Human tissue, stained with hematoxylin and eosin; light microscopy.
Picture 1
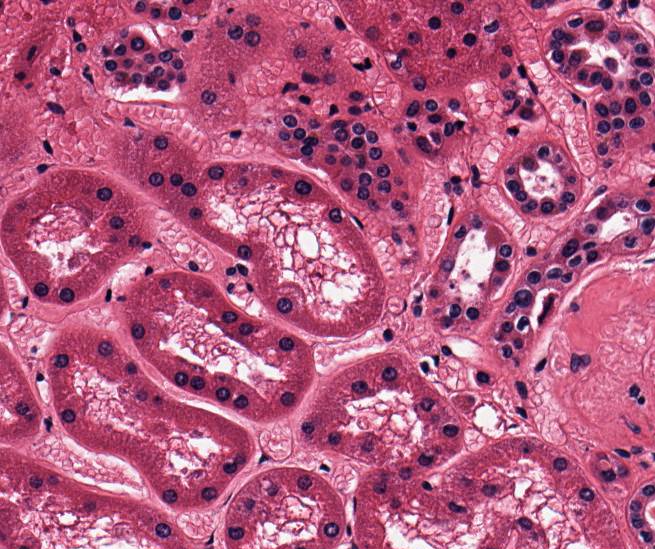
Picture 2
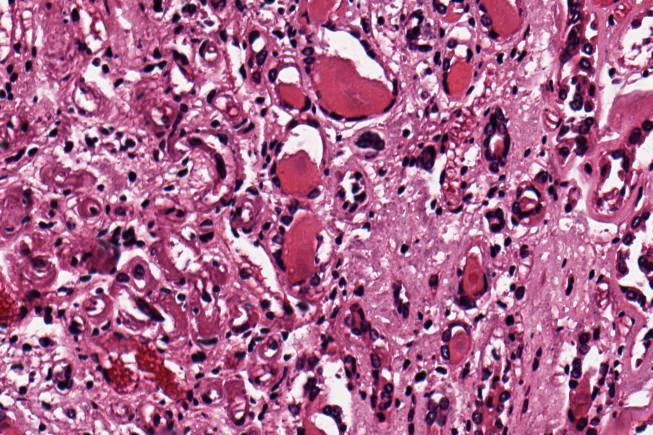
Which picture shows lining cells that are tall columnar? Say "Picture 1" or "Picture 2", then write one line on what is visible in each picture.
Picture 1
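In picture 1: The large tubules at the left and lower left are lined by tall cells with deeply eosinophilic, granular cytoplasm.
In picture 2: Most tubules are lined by a single layer of low, flattened epithelial cells.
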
